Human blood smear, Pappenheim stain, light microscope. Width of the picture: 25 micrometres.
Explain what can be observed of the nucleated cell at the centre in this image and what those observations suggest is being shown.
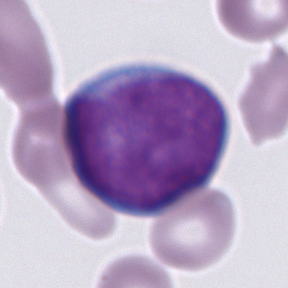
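Checking the cytoplasm: it forms only a thin rim around the nucleus, and that rim is a deep blue. Granules are absent from it, as are vacuoles. The name is myeloblast.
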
